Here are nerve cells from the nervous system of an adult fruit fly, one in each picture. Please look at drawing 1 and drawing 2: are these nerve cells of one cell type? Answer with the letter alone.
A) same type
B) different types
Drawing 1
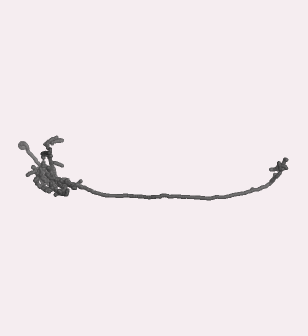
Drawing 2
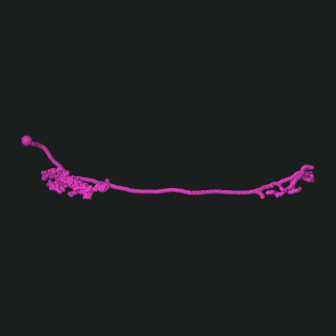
B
